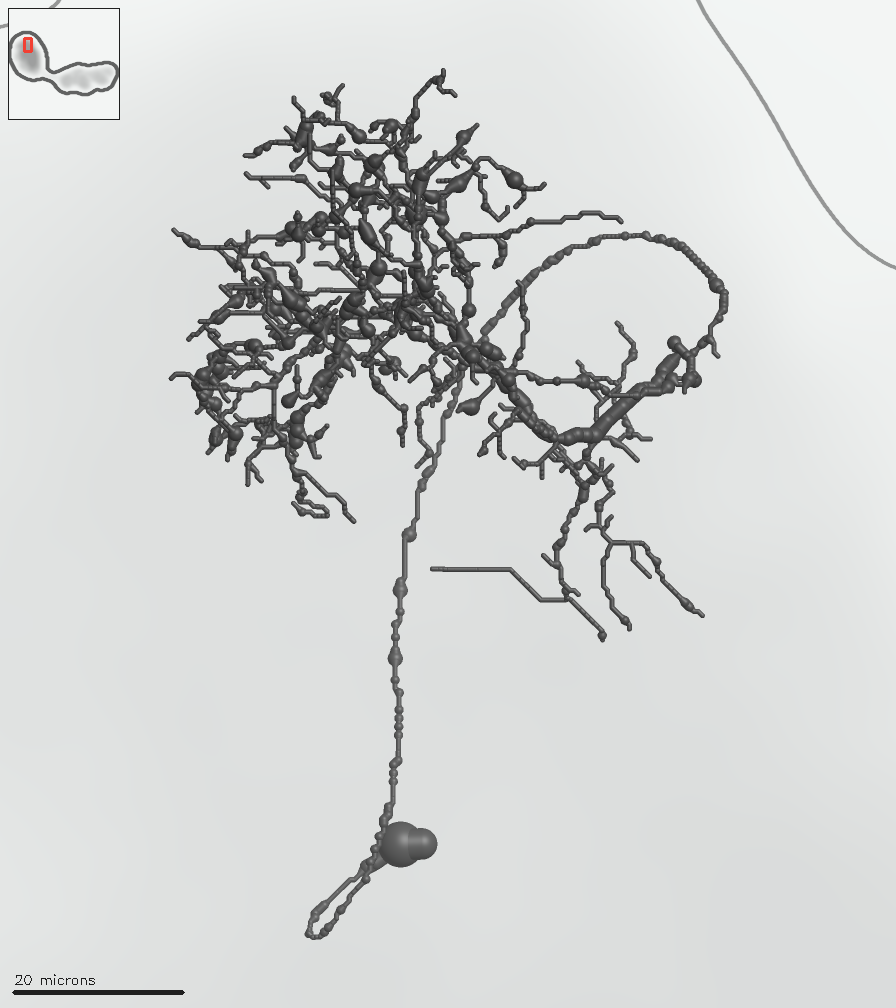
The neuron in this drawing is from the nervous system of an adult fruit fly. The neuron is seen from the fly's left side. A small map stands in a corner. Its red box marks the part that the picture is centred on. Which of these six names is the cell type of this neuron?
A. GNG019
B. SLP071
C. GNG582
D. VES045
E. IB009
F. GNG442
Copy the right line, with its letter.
B. SLP071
